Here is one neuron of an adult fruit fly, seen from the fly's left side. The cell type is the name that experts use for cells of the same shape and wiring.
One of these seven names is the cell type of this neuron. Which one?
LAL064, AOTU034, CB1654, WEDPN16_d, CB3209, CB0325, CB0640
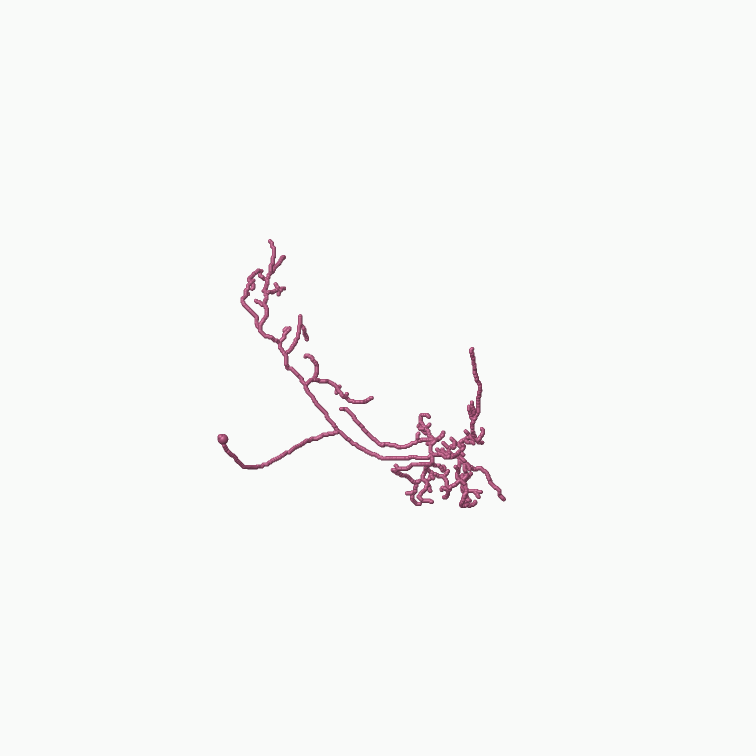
LAL064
